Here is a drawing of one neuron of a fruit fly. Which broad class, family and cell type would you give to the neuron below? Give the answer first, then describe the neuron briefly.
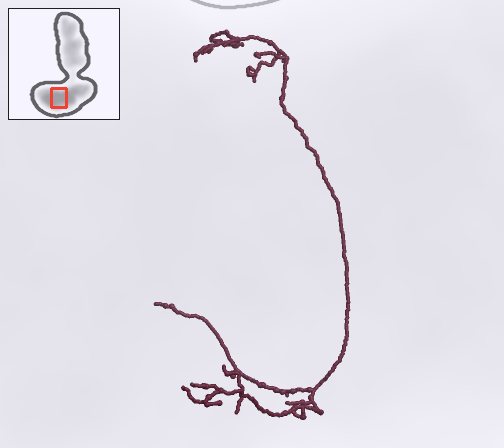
Its broad class is central-brain intrinsic neuron. Its family is called class Kenyon Cell. Its cell type is KCa'b'-m. It is in the brain and does not reach the nerve cord. In this view it is taller than it is wide.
